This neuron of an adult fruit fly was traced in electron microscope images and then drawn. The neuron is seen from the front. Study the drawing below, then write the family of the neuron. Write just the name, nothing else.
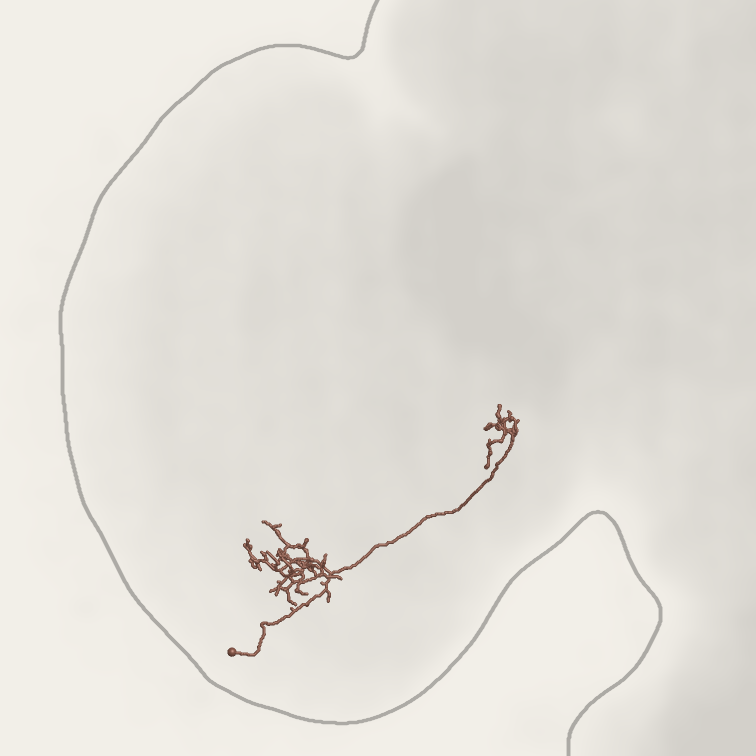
Tm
